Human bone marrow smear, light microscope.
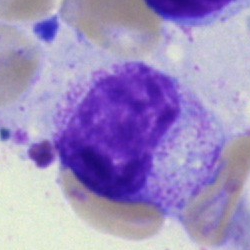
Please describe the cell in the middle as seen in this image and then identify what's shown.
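What stands out is a single, unlobed nuclear mass. It lies off-centre, toward the left side of the cell, so most of the cytoplasm falls to its right. That cytoplasm holds many fine pinkish-purple granules. I'd call this a metamyelocyte.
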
